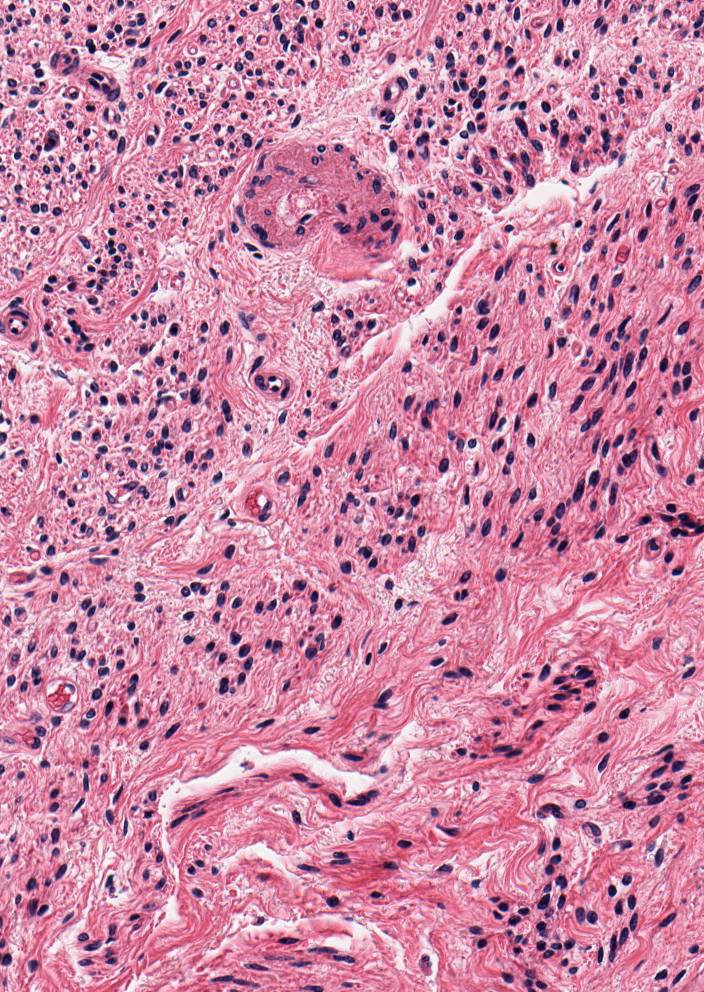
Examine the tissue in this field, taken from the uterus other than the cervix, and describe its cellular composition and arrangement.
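Entire field: spindle-shaped and oval cells in pink fibrous stroma. No epithelium. Several small round vessels scattered through left half; some contain red blood cells. Lower field: collagen in wavy pink bundles separated by white clefts. No fat cells.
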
